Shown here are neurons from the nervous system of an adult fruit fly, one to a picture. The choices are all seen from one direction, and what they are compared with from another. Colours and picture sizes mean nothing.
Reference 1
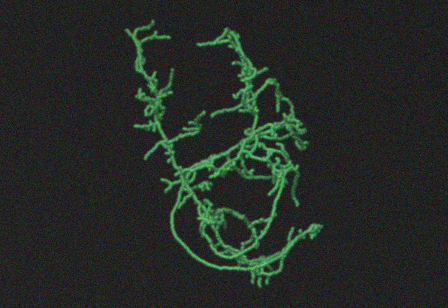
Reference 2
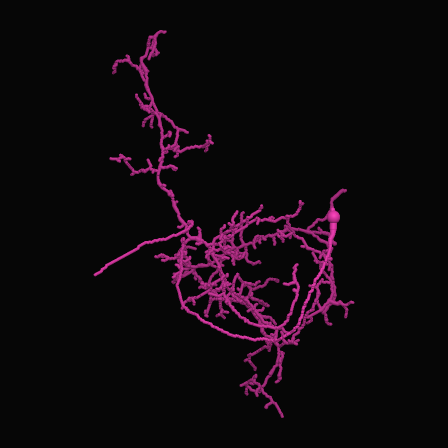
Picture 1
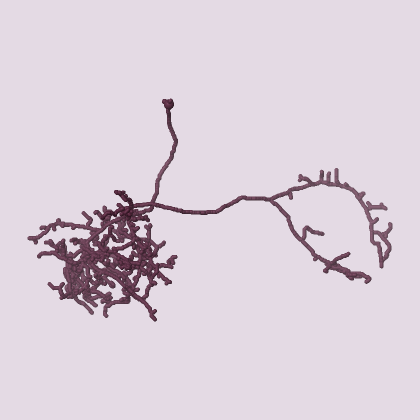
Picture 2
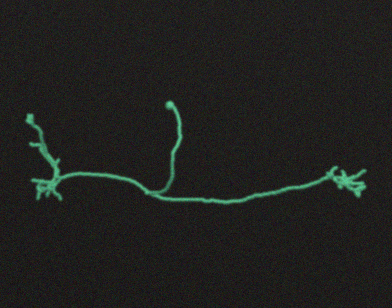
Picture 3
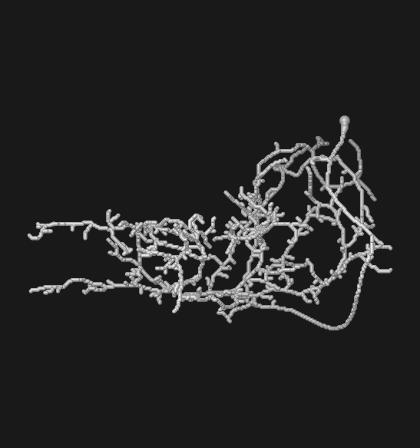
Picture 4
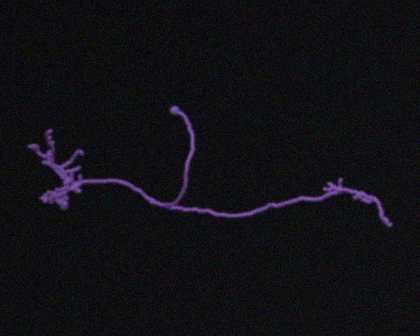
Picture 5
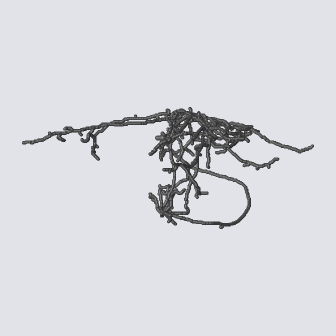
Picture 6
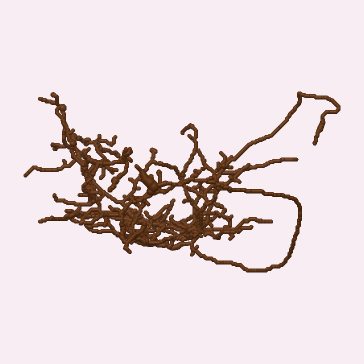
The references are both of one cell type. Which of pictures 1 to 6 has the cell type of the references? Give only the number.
6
